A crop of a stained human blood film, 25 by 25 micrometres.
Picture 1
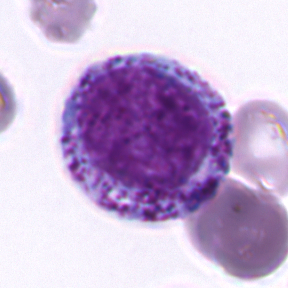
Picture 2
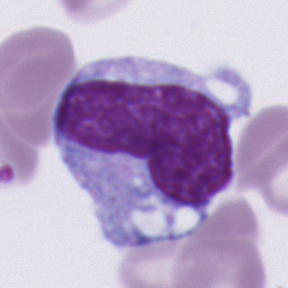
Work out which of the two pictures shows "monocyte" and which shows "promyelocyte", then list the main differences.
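Picture 1 shows a promyelocyte, and picture 2 shows a monocyte. In picture 1 the cytoplasm holds many coarse dark purple granules, most crowded along the cell's edge, with pale bluish cytoplasm between them. In picture 2 the granules are fine and faintly pinkish, scattered through the cytoplasm.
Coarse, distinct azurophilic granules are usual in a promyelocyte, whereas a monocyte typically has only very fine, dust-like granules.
The monocyte's nucleus is folded, its right end bent downward, and measures about 16 by 9 micrometres.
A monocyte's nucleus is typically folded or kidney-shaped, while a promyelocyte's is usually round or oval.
In the promyelocyte the nucleus fills most of the cell, its chromatin mottled and uneven, and the cytoplasm forms only a narrow rim.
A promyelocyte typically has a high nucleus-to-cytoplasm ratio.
The monocyte shows no visible nucleoli, an irregular outline, several clear vacuoles near its lower edge and a looped bleb at its upper right.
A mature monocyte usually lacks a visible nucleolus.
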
